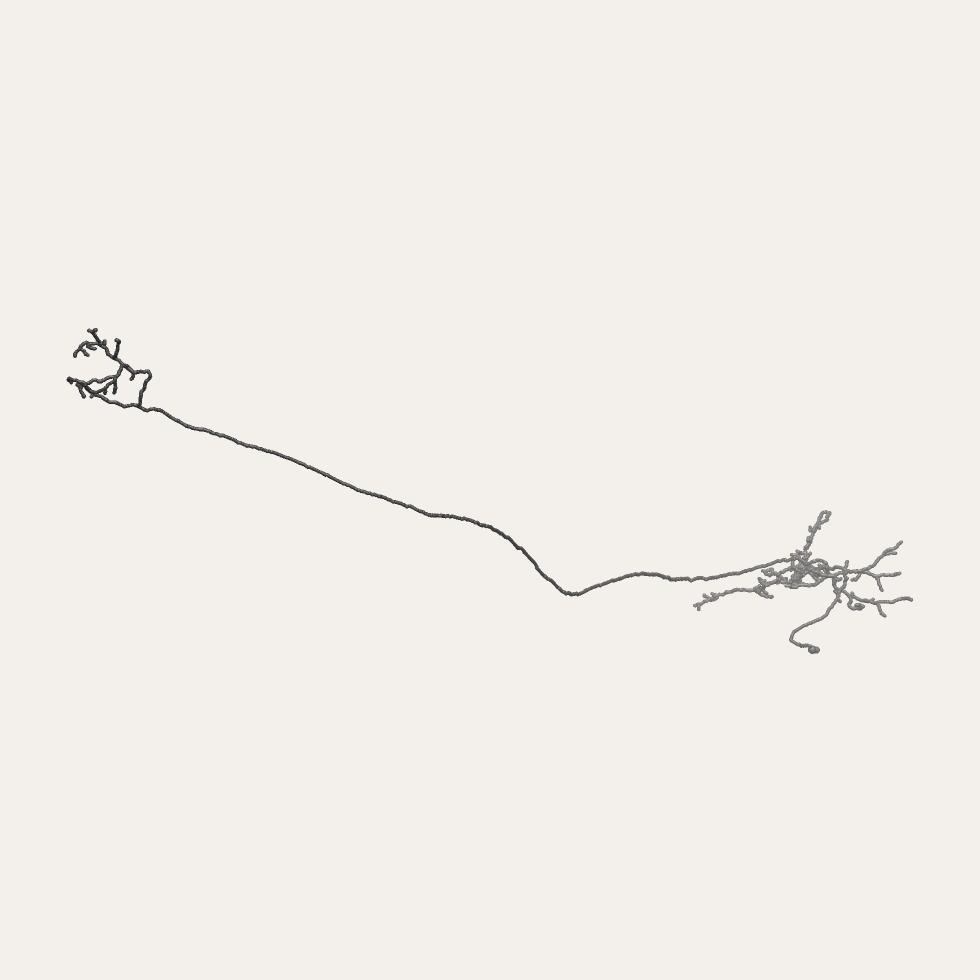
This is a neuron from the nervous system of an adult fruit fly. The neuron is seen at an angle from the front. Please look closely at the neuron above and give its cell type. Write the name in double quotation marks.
"AN10B029"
